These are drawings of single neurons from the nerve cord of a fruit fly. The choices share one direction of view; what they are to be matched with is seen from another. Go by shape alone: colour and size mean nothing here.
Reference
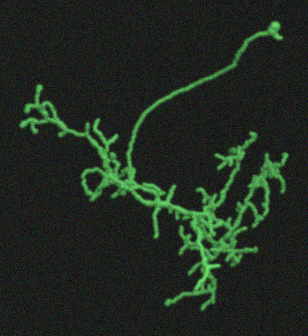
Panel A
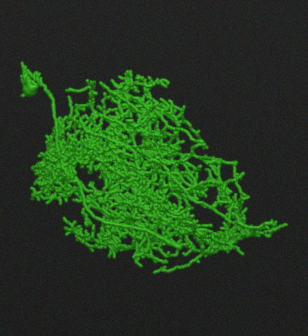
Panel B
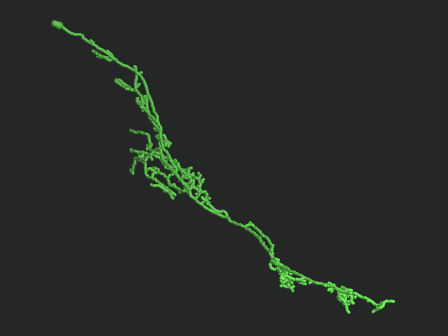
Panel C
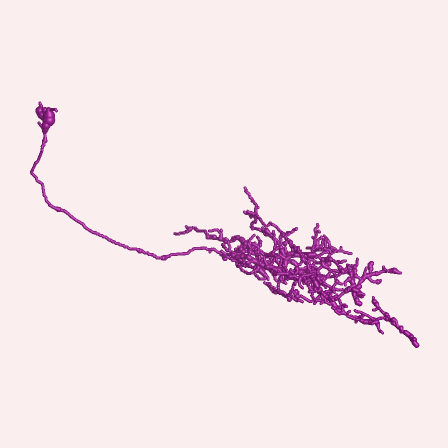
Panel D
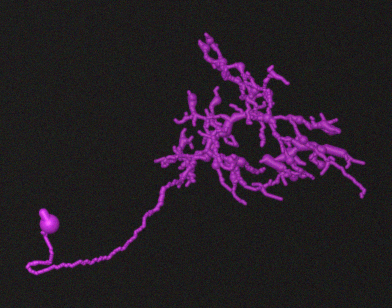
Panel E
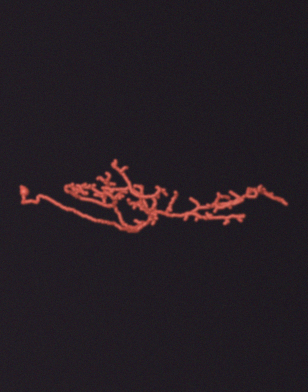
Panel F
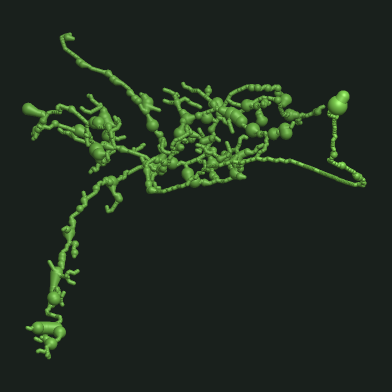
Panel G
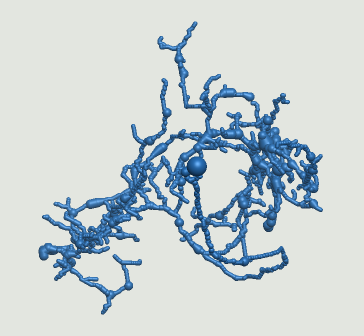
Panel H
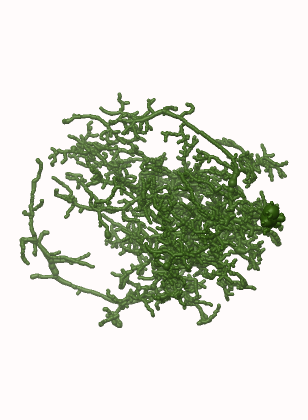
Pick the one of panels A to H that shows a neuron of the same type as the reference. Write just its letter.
G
